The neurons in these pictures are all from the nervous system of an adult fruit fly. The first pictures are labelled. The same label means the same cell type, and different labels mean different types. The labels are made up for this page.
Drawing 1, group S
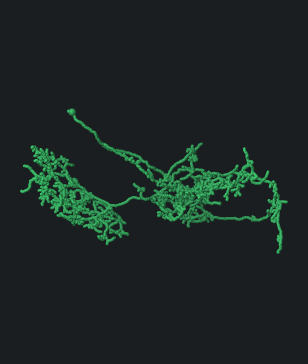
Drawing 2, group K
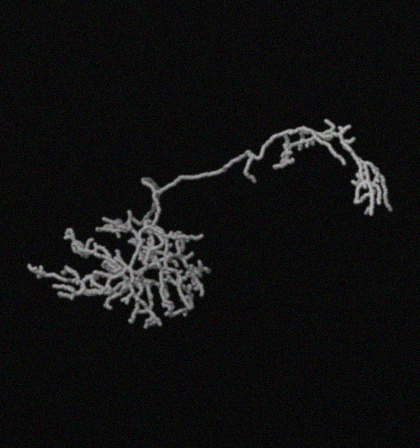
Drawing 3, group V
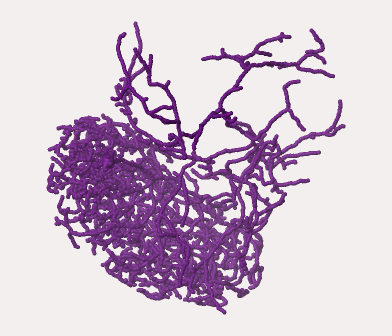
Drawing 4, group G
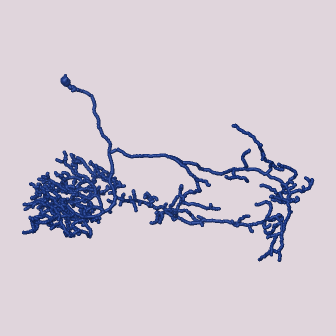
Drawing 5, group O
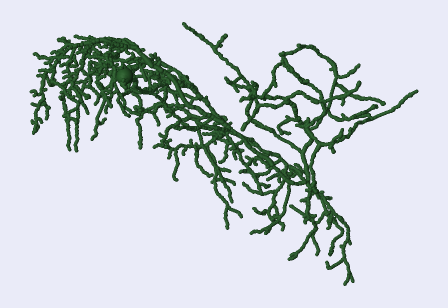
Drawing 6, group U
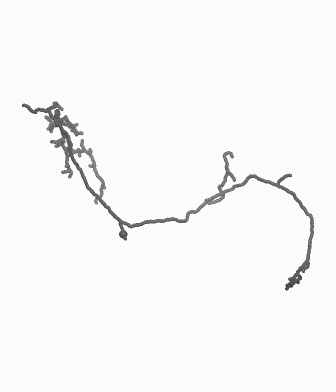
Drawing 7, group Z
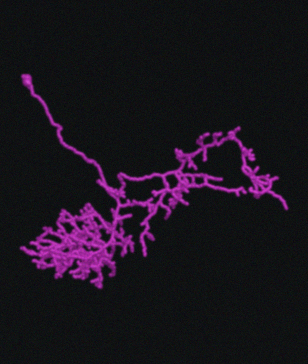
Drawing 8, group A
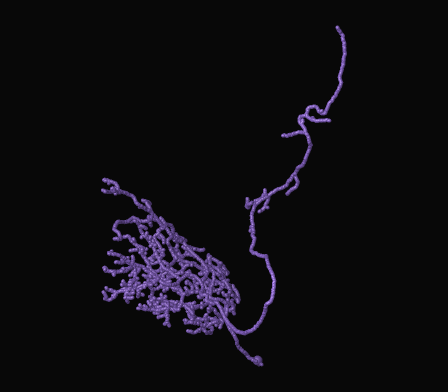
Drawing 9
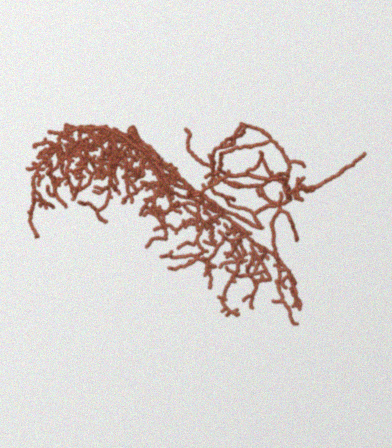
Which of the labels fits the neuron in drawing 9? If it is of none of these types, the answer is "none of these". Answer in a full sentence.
It belongs to group O.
